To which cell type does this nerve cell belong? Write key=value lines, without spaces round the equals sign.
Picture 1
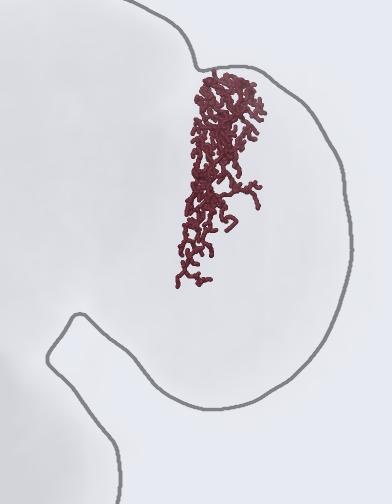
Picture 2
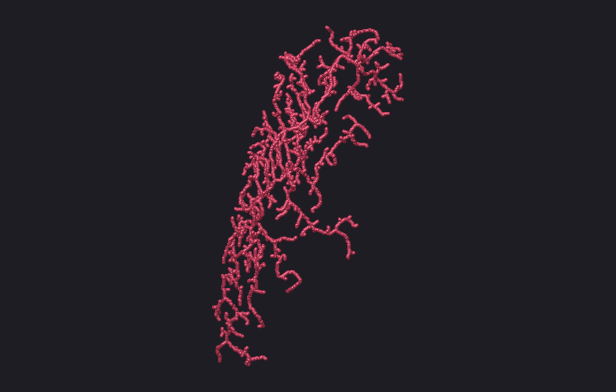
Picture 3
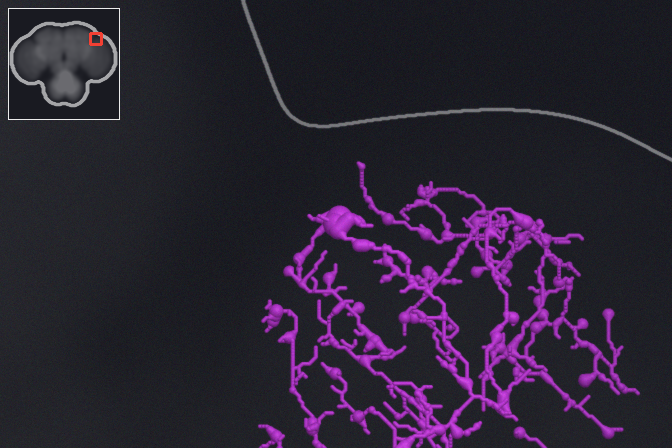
cell_type=Dm20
